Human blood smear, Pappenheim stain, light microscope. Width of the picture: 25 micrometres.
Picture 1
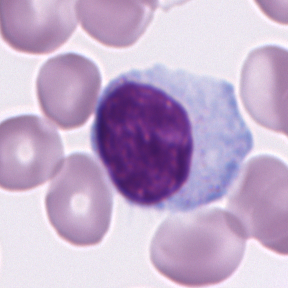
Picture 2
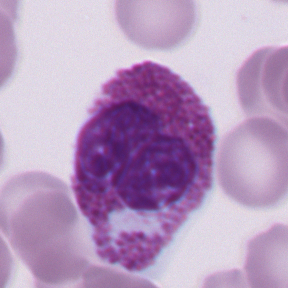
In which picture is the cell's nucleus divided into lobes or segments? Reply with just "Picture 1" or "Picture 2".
Picture 2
